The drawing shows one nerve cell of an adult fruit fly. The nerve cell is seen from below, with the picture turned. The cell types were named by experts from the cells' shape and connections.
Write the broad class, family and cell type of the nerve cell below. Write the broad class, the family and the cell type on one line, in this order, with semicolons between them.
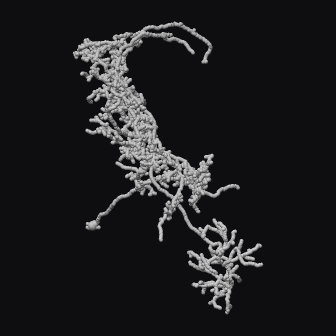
central-brain intrinsic neuron; hemilineage DM6_central1; SIP091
